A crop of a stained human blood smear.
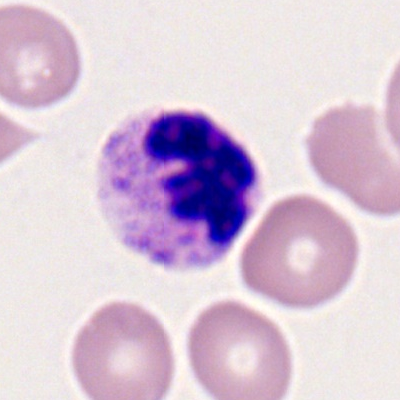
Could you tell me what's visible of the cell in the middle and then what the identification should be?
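Round and smooth-edged, the cell holds its nucleus in the right half. No nucleoli are visible there. Scattered purple granules fill the cytoplasm. The cell is a segmented neutrophil.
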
